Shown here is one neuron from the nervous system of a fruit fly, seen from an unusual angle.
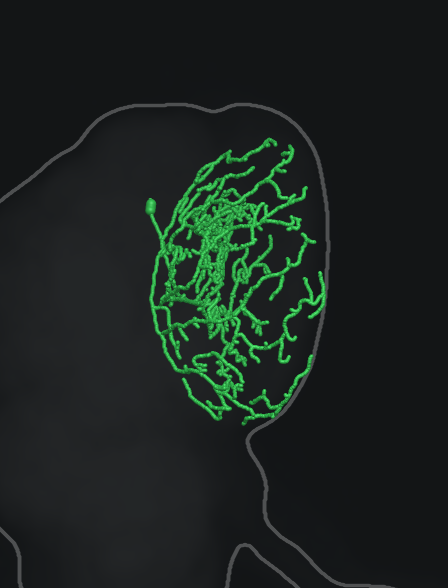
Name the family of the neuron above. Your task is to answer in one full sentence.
The family assigned to this neuron is MeVC.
